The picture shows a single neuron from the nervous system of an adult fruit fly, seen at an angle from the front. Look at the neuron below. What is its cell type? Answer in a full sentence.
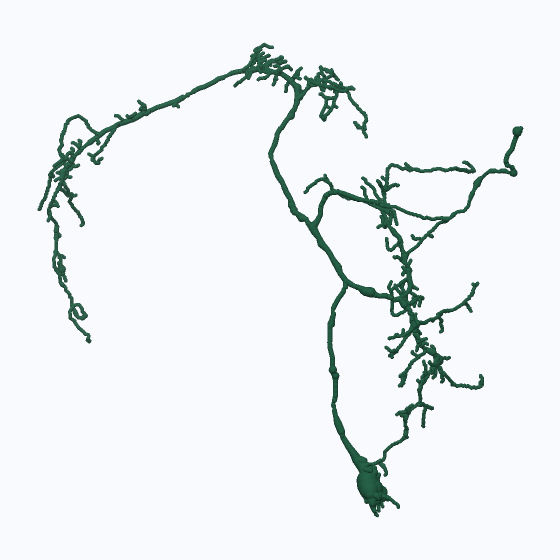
The cell type is MNxm01.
